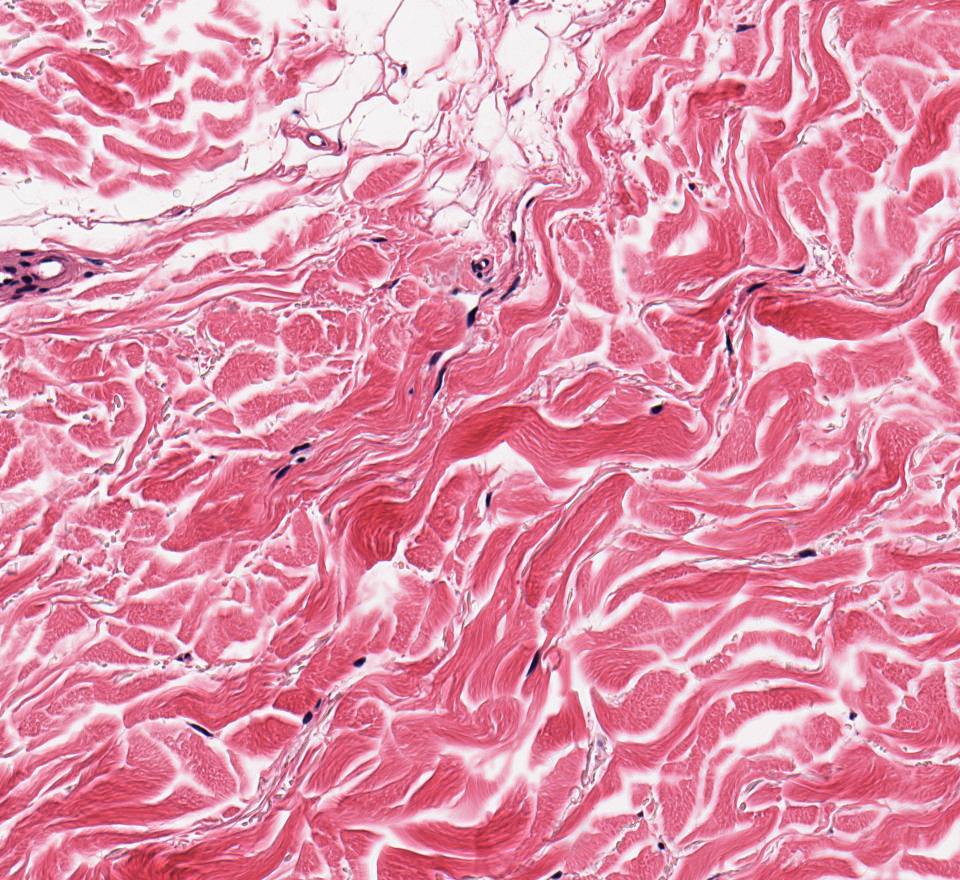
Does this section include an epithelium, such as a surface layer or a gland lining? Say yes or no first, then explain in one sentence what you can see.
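No. No epithelium is present anywhere in the field.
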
